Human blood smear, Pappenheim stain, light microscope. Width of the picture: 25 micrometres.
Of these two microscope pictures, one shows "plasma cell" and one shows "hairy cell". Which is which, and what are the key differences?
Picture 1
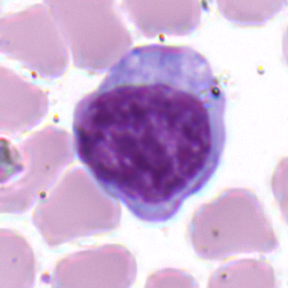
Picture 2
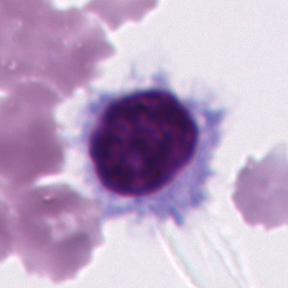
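The first picture holds the plasma cell, the second the hairy cell. Looking at the plasma cell's nucleus first: it is roughly rounded, about 11 micrometres across, without lobes or a deep indentation.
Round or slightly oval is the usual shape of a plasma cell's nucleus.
It sits low in the cell, so the broadest band of cytoplasm lies above it.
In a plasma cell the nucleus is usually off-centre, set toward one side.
Turning to the hairy cell, what catches the eye is its edge, which bears many fine hair-like projections all the way round.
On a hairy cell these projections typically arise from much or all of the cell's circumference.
Its cytoplasm is pale blue, and its chromatin is dark purple and somewhat clumped. Neither cell shows granules in its cytoplasm, and the plasma cell shows no vacuoles either. Red cells lie close around the plasma cell without any overlapping it, while beside the hairy cell they crowd close to its left side.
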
